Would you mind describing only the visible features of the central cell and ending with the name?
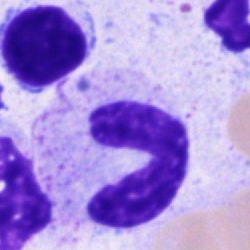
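The nucleus curves into a C, its open side facing left. I can't make out any nucleoli in it. Cytoplasm: abundant, and pale lilac. The outer border is faint, hard to trace against the background. So this one is a band neutrophil.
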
